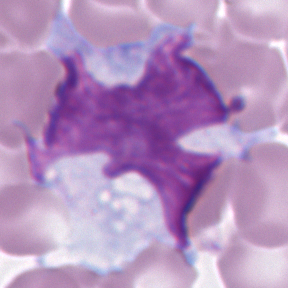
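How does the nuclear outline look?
Irregular, with several pointed, spiky extensions at its edges.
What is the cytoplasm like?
Pale greyish blue, with a few small clear spots at the lower left.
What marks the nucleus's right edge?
A small round dark knob.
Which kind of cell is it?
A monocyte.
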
